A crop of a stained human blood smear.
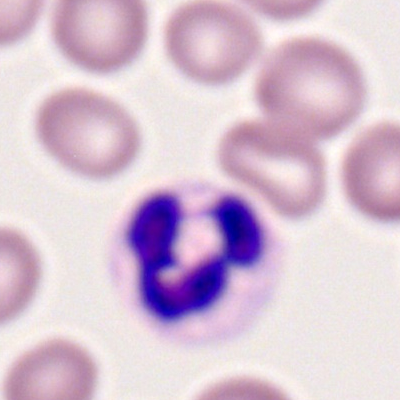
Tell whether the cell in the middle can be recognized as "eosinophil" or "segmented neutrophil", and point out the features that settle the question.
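This is a segmented neutrophil. Point one: the nucleus is divided into several lobes arranged around the centre of the cell.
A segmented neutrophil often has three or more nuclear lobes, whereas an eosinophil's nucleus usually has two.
Otherwise seen: dense, dark purple chromatin, pale pinkish-lilac cytoplasm around the lobes, and a round, smooth outline.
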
